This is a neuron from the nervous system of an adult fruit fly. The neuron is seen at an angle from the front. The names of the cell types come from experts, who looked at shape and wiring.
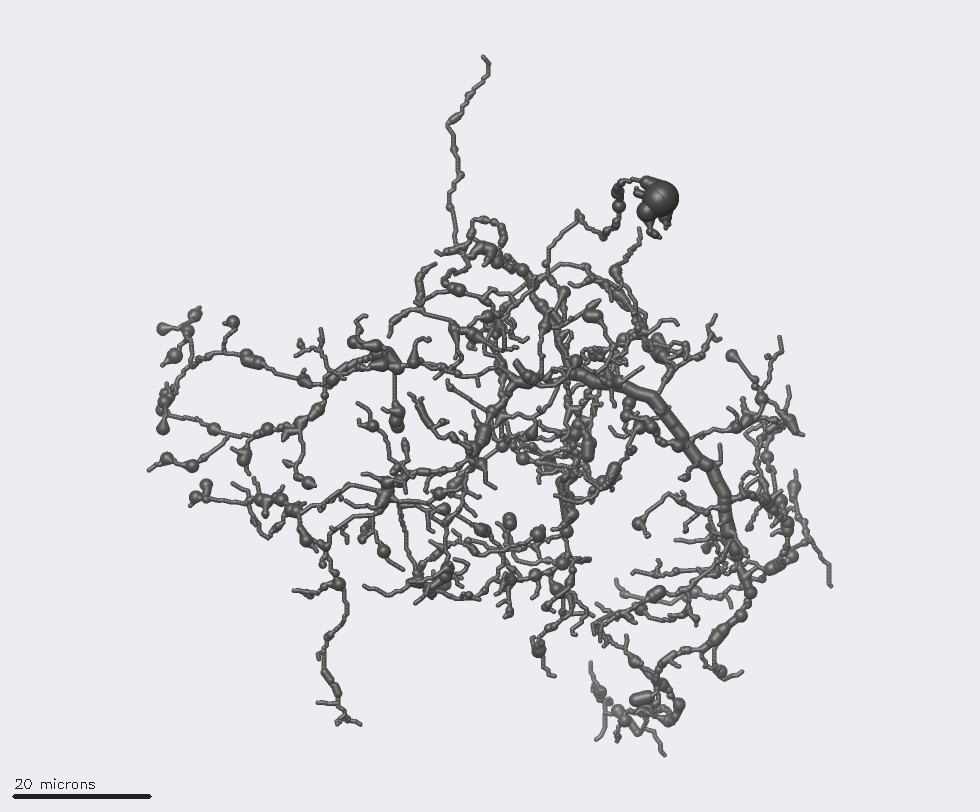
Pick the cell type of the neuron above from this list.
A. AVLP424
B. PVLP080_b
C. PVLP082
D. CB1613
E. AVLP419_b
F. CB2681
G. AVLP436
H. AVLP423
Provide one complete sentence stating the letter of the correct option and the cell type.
Given as option G, AVLP436 is the cell type for the neuron.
